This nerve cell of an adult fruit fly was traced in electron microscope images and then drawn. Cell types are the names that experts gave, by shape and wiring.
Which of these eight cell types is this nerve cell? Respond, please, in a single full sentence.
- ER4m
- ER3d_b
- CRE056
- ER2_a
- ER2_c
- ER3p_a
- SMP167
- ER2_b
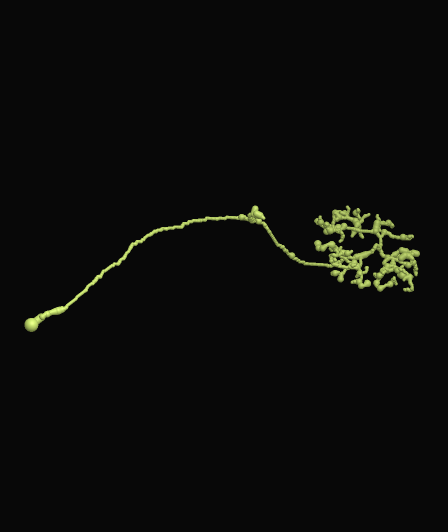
To the cell type ER3d_b belongs this nerve cell.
